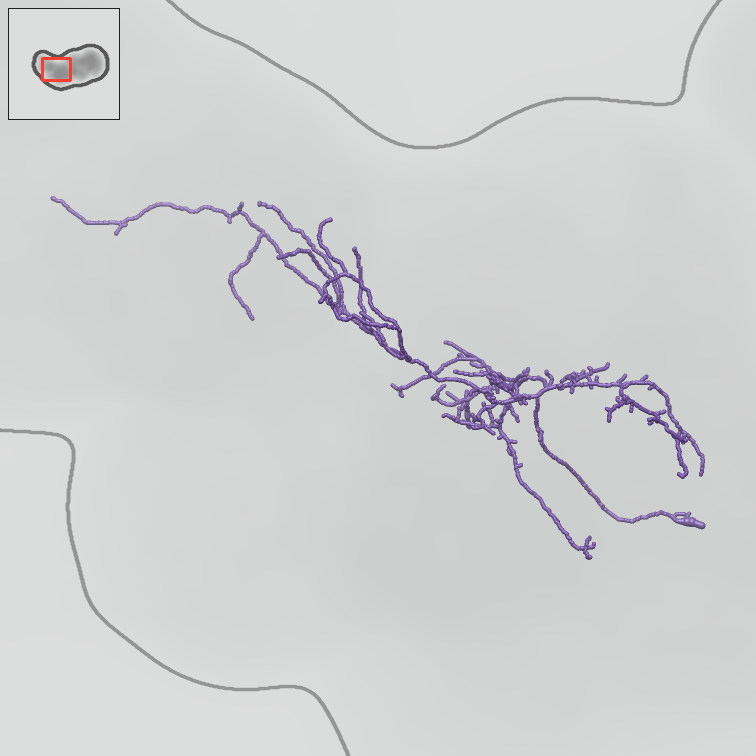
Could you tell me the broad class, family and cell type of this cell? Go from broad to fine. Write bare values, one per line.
nerve-cord intrinsic neuron
hemilineage 08B
IN08B087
